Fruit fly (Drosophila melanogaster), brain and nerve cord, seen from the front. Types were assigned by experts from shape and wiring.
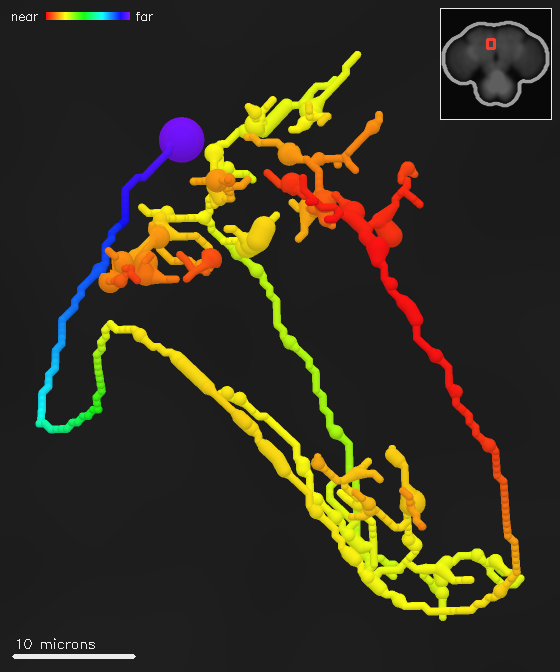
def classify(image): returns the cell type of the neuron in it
vDeltaI_a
